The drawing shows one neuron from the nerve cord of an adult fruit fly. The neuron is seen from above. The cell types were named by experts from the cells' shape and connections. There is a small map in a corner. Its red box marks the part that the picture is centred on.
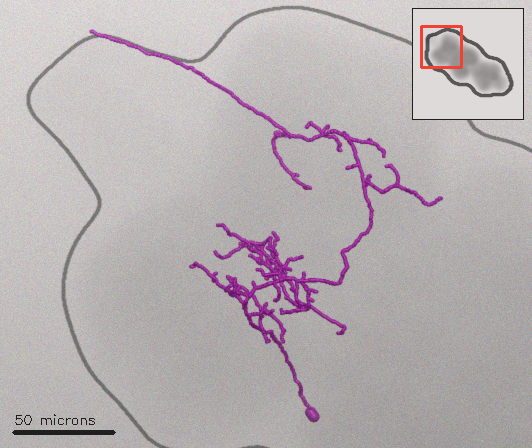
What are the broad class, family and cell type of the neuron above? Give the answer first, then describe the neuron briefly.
This is an ascending neuron. Its family is hemilineage 06A. Its cell type is AN06A060. From top to bottom in the picture it spans about 190 microns. The picture shows dozens of branch ends.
